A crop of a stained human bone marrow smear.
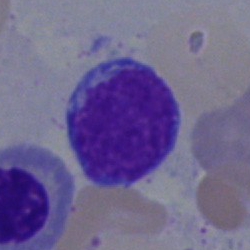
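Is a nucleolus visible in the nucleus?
No, none is visible.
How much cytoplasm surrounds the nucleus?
Only a thin rim, with a paler crescent at the upper left.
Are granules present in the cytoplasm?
No, none are seen.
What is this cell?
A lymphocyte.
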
